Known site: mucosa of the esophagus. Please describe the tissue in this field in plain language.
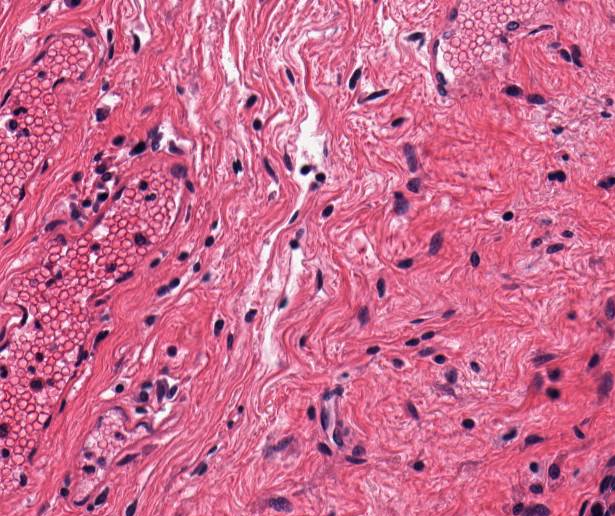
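Mostly it's wavy pink collagen fibres, with dark nuclei scattered among them. In the centre they run roughly up and down. Toward the right the stroma is looser and paler, with a faint bluish tinge between the fibres. Along the left side sit clusters of closely packed small round rings, each with a tiny central dot, like honeycomb.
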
